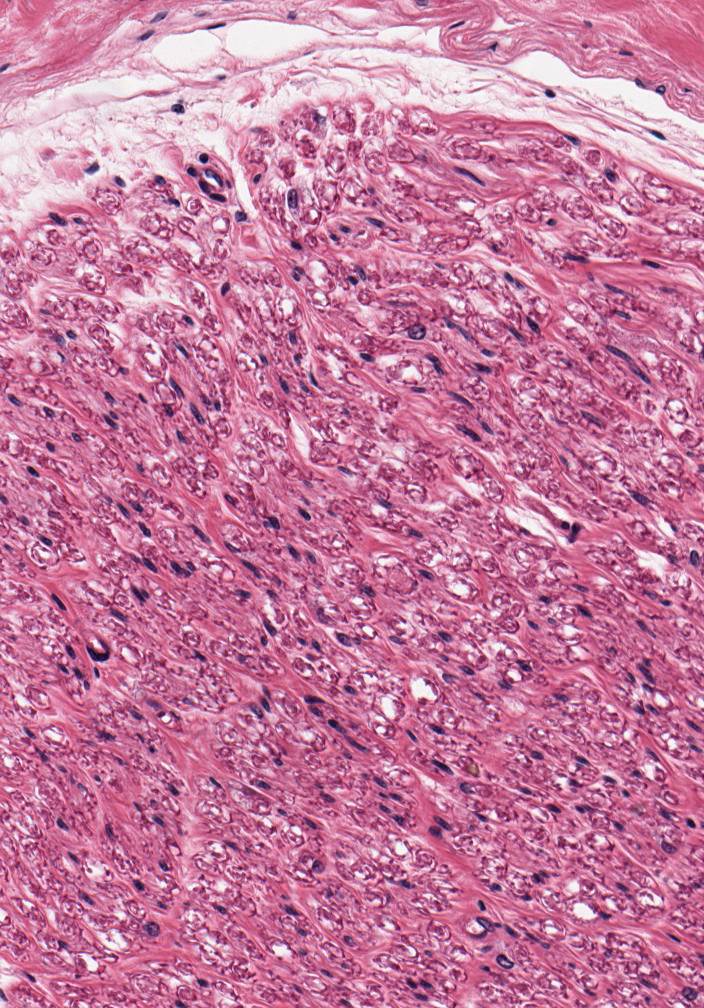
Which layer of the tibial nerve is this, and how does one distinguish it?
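Nerve fascicle. A single dense, compact bundle fills nearly all the field, below a narrow strip of looser tissue along the top edge. Fibres and strands inside run wavy, diagonally across the field.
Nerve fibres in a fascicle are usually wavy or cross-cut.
Thin pink-staining fibrous strands separate rounded profiles throughout the bundle. Top border: a thin layer of flattened cells, then looser, paler fibrous tissue with a few flattened nuclei.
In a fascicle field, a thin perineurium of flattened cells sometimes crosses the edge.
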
